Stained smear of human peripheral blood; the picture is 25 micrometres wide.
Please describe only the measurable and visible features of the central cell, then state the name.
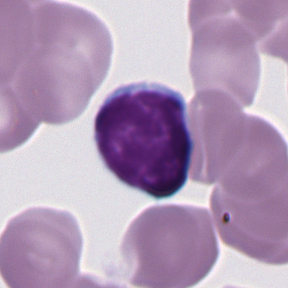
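A very thin rim of cytoplasm is all that shows around the nucleus. The nucleus is a single rounded mass without lobes, measuring about 10 by 8 micrometres. Its chromatin is dense and dark purple. The cell outline is smooth, with no projections. The cell is a typical lymphocyte.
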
